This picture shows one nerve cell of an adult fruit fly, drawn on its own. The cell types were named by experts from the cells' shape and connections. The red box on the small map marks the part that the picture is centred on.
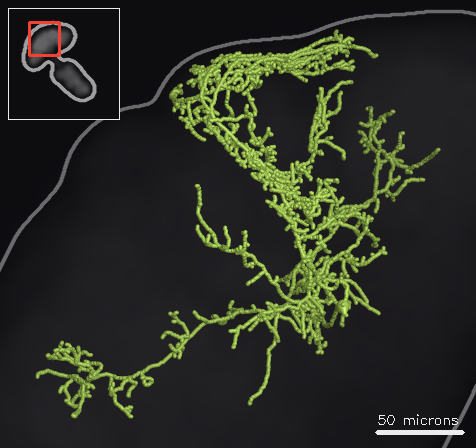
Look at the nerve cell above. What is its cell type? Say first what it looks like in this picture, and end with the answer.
It lies in the brain. By the scale bar it is about 250 microns wide in this view. Its broad class is central-brain intrinsic neuron. Its cell type is SMP493.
